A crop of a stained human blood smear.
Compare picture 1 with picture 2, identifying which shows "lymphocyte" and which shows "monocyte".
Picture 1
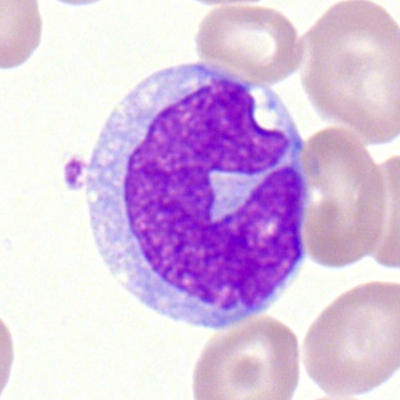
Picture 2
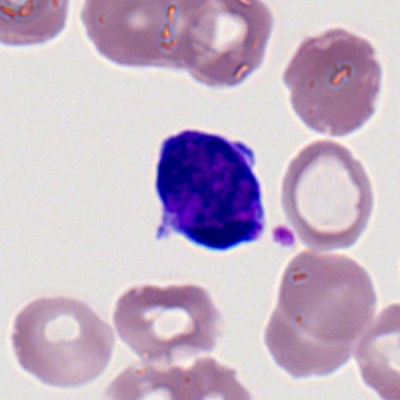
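Assignment first: monocyte in picture 1, lymphocyte in picture 2. Outline: the monocyte is round to slightly oval and smooth, the lymphocyte roughly oval with slightly uneven edges and a small ragged pale blue projection at the lower left. Granules: the monocyte's pale grey-blue cytoplasm holds only fine, faint pinkish granules and no large coarse ones, while none are visible in the lymphocyte.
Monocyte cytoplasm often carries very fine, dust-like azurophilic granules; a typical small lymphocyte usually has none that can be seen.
Nucleus: in the lymphocyte it is a single unlobed mass filling nearly the whole cell, its chromatin coarsely clumped into dark patches with paler spaces between them.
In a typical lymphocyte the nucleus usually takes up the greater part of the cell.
Also noted: a small purple fragment lies just outside the monocyte's left edge.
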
